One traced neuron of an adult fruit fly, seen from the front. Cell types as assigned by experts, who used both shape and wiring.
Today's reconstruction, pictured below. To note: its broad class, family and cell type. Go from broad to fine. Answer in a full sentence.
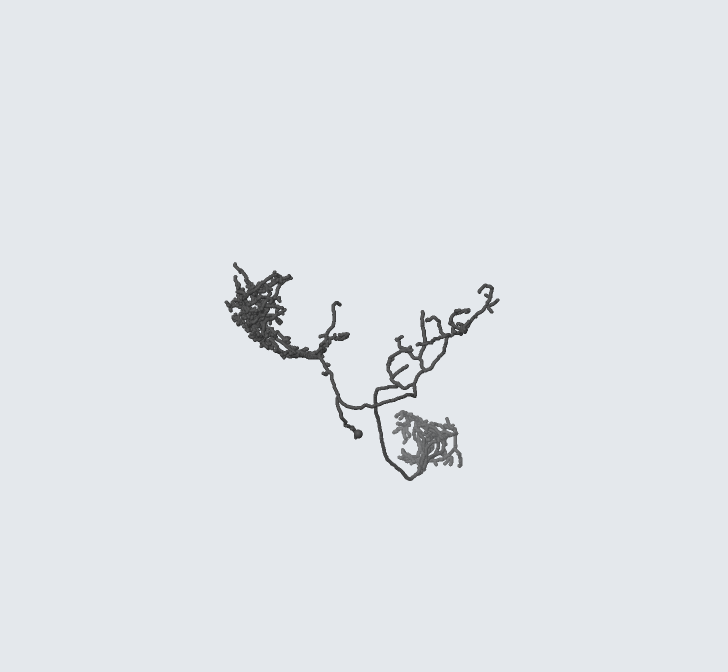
A descending neuron of hemilineage MX3, type DNg32.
